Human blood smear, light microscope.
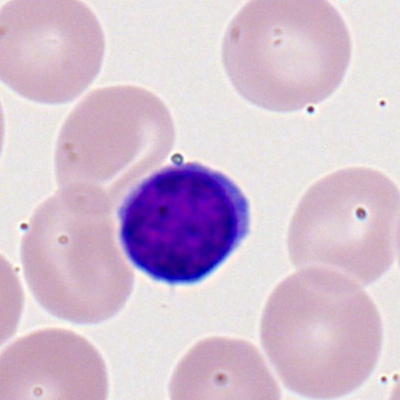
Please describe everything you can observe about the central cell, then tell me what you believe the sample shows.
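Looking first at the shape, the outline is roughly round, though the right edge is slightly uneven. The chromatin seems dense, dark purple and coarsely clumped. I can't make out any distinct nucleolus in the nucleus. Taking all of that together, I'd call this a lymphocyte.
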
